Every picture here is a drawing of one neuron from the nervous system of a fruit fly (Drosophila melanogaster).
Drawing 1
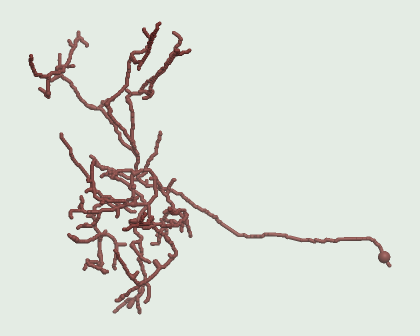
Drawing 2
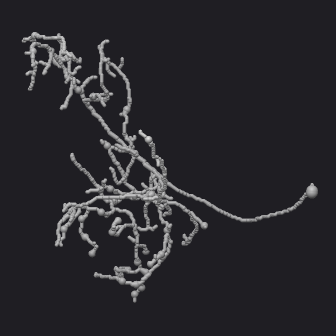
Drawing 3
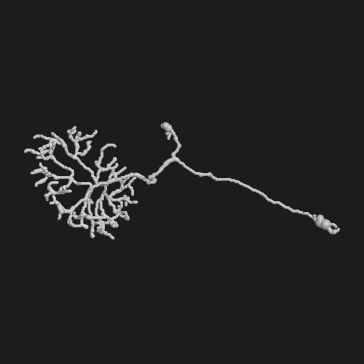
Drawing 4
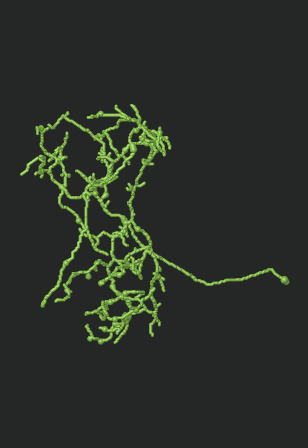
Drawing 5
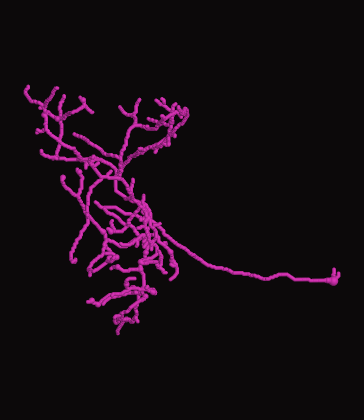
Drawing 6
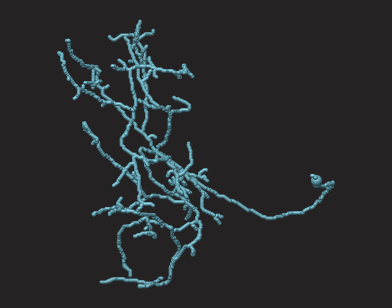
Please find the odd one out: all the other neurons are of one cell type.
3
